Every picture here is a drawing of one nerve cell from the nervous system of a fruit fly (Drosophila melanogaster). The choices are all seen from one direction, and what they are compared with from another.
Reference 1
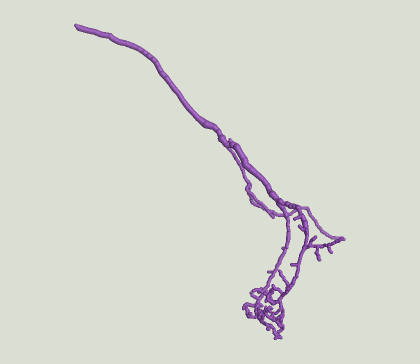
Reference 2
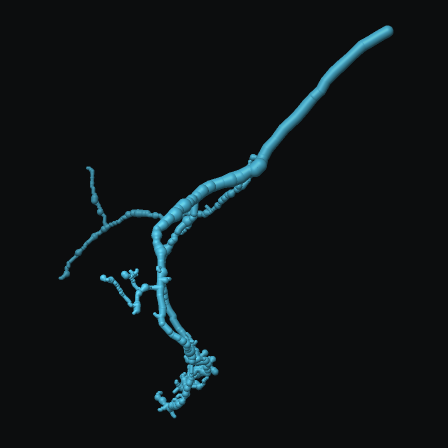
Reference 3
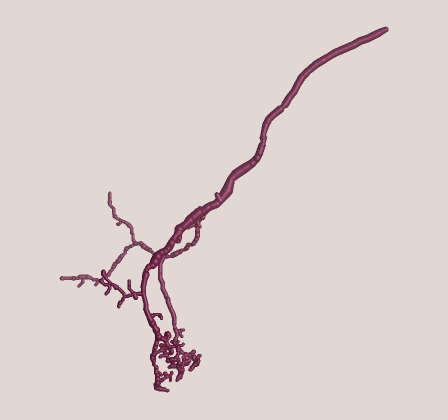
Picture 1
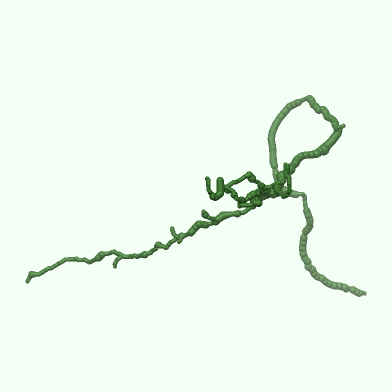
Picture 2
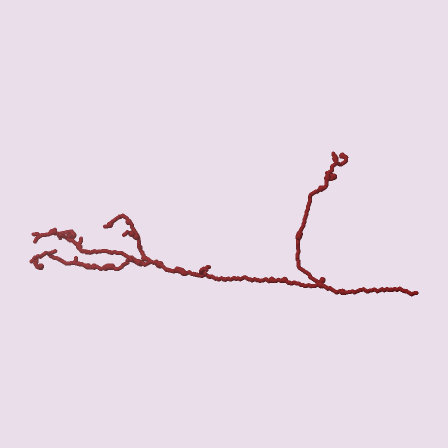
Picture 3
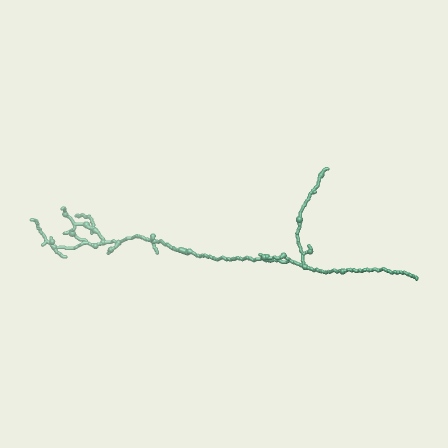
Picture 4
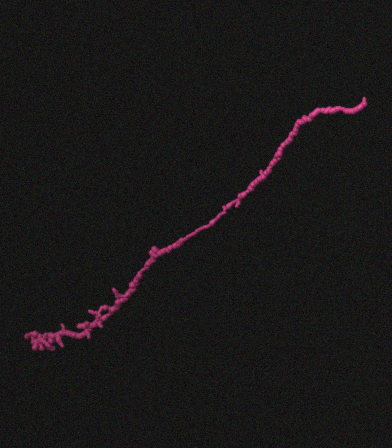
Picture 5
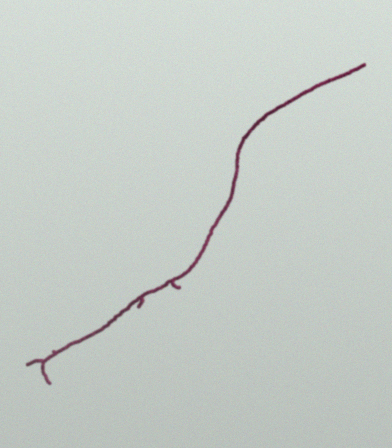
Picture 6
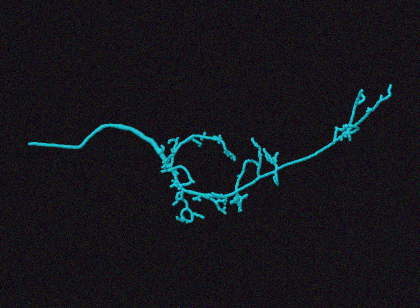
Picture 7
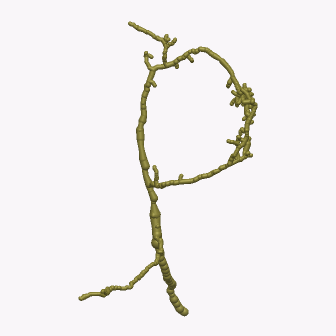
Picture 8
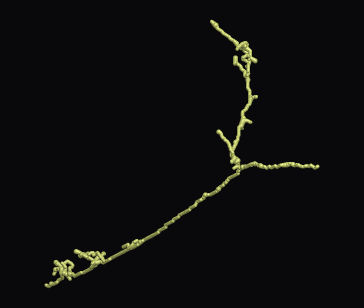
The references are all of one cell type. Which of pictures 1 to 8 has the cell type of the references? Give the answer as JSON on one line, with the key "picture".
{"picture": 7}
